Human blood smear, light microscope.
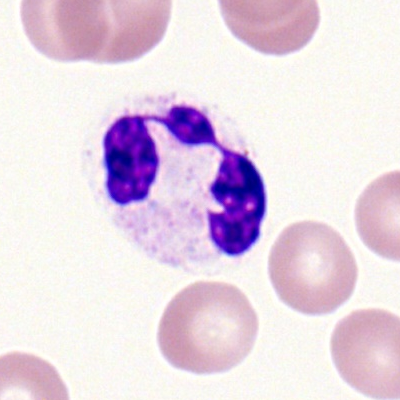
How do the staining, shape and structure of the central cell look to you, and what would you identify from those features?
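In the central cell, the nucleus is split into three distinct lobes, linked by thin strands of nuclear material. Around it the cytoplasm is a pale pinkish-lilac, and the outline is roughly round with a smooth edge. It's a segmented neutrophil.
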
